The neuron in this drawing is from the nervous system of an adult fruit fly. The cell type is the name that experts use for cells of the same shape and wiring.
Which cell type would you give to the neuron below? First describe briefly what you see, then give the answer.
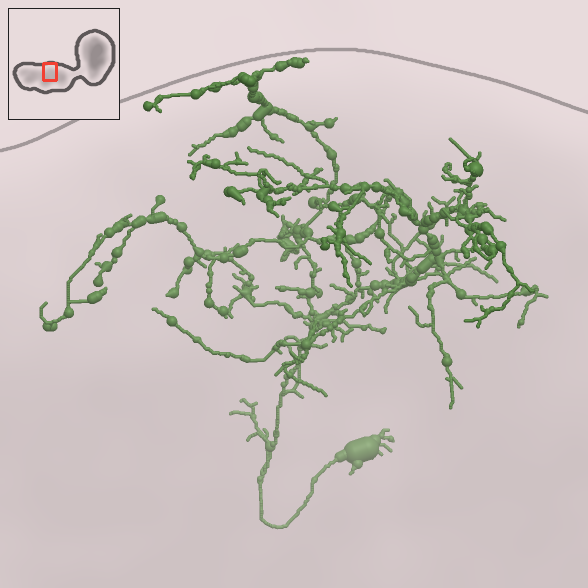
Its cell body lies at the bottom of the picture. In this view it is about as wide as it is tall. This is a nerve-cord intrinsic neuron. Its cell type is IN16B069.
